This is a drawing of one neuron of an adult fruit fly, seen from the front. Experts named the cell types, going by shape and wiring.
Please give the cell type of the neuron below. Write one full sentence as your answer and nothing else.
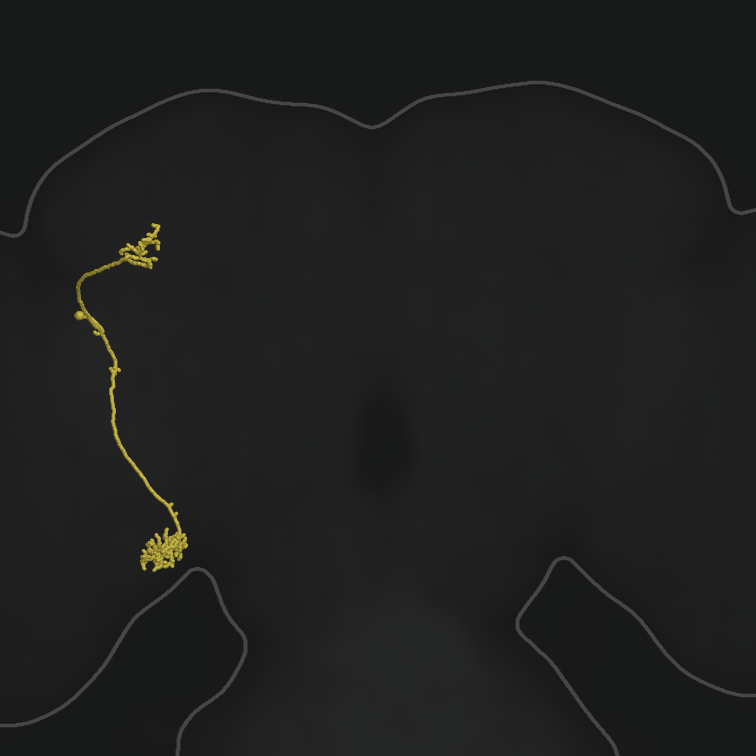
The cell type name for this neuron is LC10c-1.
